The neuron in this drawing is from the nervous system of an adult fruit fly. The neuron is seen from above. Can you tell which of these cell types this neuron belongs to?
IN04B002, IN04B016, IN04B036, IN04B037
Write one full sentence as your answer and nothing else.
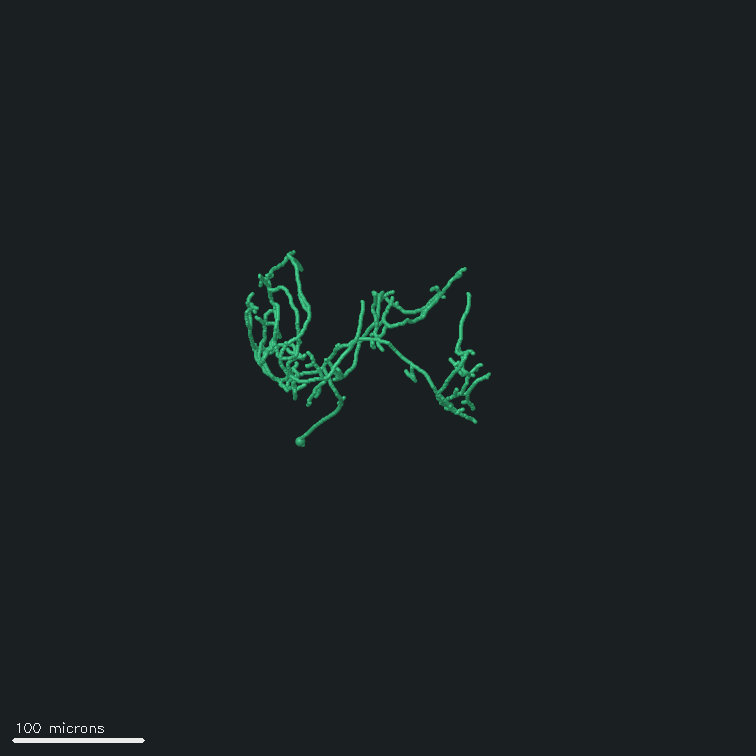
This neuron represents the cell type IN04B016.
